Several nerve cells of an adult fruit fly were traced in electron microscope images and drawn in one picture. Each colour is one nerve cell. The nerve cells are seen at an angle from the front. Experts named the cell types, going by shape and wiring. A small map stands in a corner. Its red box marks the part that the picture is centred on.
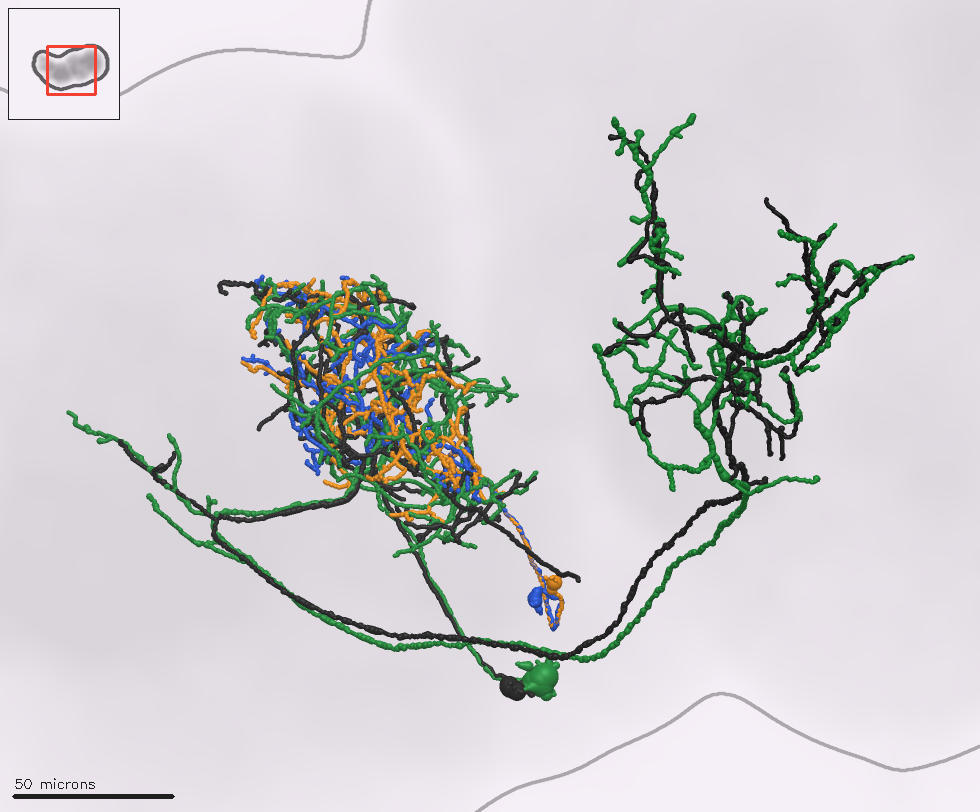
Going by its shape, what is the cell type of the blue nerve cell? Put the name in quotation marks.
"IN16B100_b"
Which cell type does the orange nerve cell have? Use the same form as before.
"IN16B100_c"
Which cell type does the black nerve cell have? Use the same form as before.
"AN07B037_a"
